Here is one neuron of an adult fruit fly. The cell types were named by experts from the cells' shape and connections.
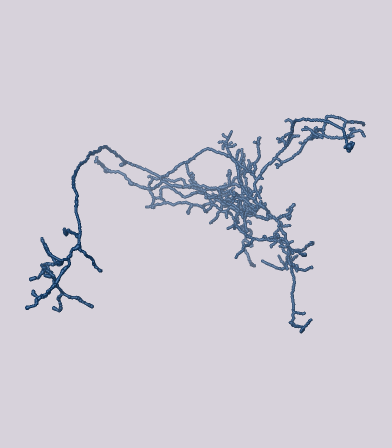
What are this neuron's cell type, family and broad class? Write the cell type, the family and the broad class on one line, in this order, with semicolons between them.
AVLP043; hemilineage VLPd1; central-brain intrinsic neuron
